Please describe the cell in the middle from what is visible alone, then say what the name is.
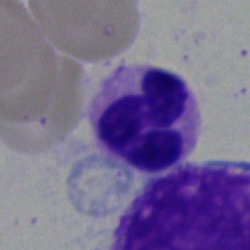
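The cell has a round, smooth outline. Its nucleus is divided into three lobes and fills most of the cell. No nucleoli can be seen in the nucleus. This is a segmented neutrophil.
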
